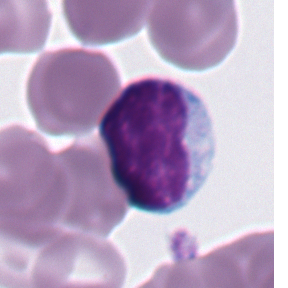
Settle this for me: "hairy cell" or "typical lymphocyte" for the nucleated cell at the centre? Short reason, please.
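This is a typical lymphocyte. Its nucleus, a single unlobed mass of dense dark purple chromatin, fills most of the cell toward its left side. Only a narrow crescent of pale blue cytoplasm lies to its right.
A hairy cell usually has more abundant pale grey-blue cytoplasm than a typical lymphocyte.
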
